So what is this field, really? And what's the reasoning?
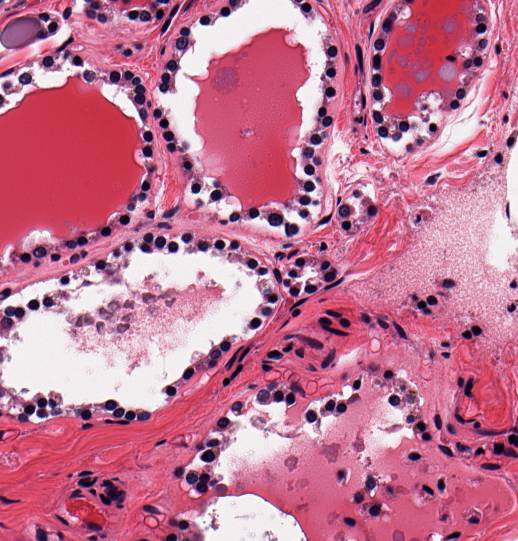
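The structure shown is the thyroid follicle. Its rounded and oval closed spaces are lined by a single layer of low cuboidal to flattened cells with round, dark, small and fairly uniform nuclei.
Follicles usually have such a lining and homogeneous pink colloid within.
Homogeneous deep pink material fills the spaces at the upper left and upper middle.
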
